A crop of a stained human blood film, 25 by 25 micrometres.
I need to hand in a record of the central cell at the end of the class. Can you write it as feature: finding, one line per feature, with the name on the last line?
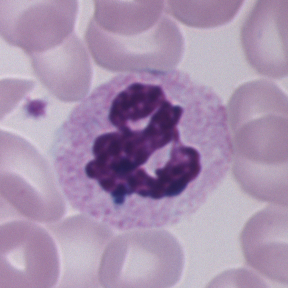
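Nucleus: several lobes joined by narrow strands
Chromatin: dark purple, coarsely clumped
Cytoplasm: plentiful, pale pinkish-lilac
Granules: fine, pinkish-violet, filling the cytoplasm
Name: segmented neutrophil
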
